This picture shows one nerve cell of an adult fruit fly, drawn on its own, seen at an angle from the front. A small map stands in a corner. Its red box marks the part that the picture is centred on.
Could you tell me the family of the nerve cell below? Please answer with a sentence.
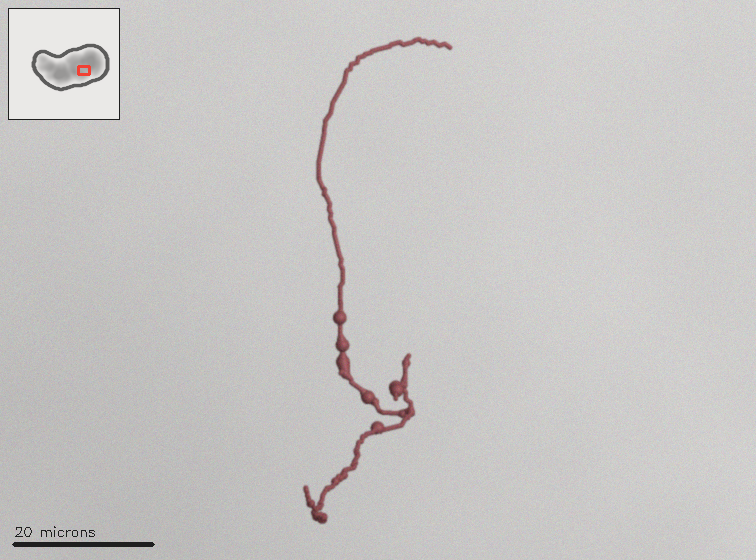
The family is class olfactory.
